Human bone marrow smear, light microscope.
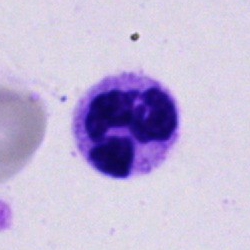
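Segmented neutrophil, central cell, stained human bone marrow smear, light microscope. The nucleus of this segmented neutrophil is divided into three separate lobes, one of which lies in the lower part of the cell, below the other two. Its chromatin is dense and stains very dark purple, and the cytoplasm contains fine, faint granules.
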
